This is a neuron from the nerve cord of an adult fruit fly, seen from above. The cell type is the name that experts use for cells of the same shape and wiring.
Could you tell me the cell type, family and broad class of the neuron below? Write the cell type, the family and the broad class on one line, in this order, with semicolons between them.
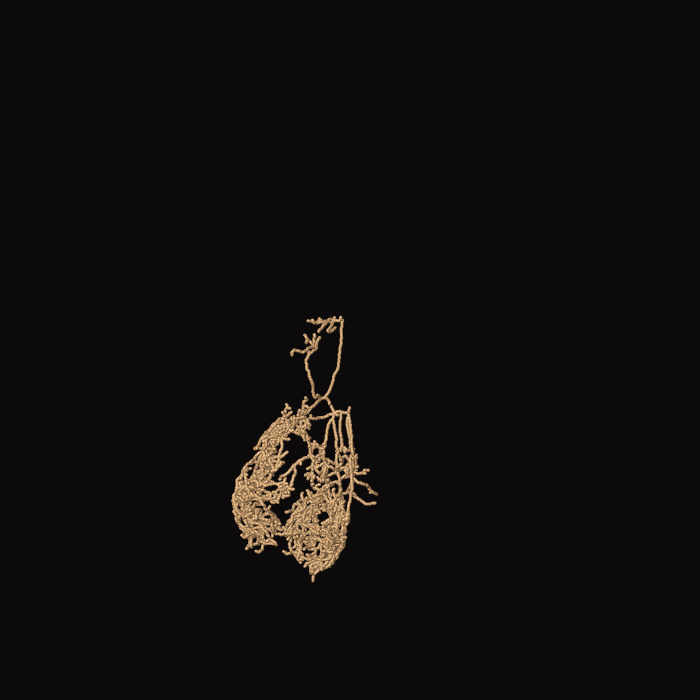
IN12B011; hemilineage 12B; nerve-cord intrinsic neuron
